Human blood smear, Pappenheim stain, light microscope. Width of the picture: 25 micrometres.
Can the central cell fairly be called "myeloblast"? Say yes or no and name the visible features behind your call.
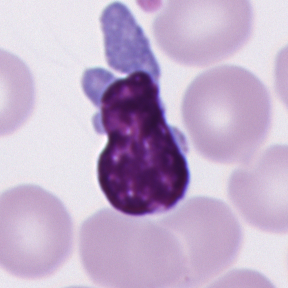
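The chromatin is the giveaway here: dark purple and coarsely clumped, with small pale gaps between the clumps.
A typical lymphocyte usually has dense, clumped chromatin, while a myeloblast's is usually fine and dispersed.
So this isn't a myeloblast; it's a typical lymphocyte. No cytoplasmic granules are seen around the nucleus, which would suit either name.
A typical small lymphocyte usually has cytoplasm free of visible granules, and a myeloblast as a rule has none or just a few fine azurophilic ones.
Hardly any cytoplasm is visible around the nucleus, which wouldn't rule out a myeloblast either.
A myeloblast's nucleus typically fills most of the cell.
The nucleus, about 13 by 8 micrometres, is pinched in on both sides in its upper part, giving it a gourd-like shape, and its long axis runs from top to bottom of the picture. The lower edge of the cell is smooth and rounded.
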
